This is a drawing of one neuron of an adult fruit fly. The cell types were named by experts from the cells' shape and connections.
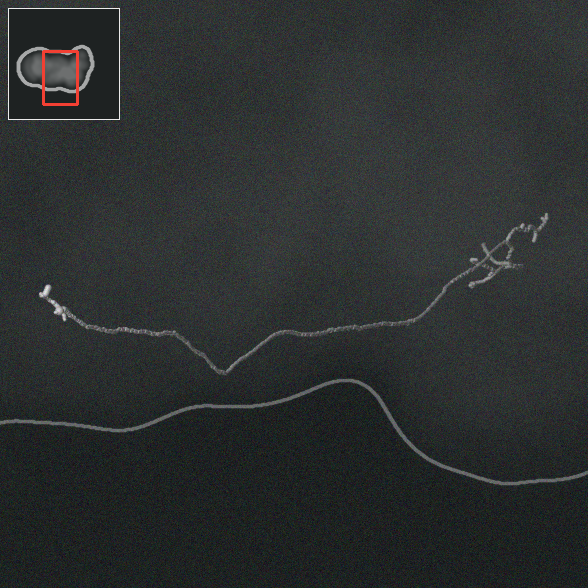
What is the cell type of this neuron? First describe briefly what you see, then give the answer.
In this view it is more than twice as wide as it is tall. This is a sensory neuron ascending to the brain. It is of cell type SAxx02.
